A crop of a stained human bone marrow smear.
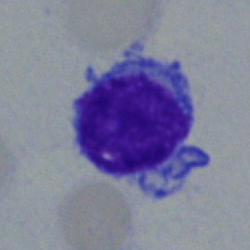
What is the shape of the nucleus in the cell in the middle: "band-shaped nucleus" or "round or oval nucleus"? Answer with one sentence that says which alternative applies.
There is a compact round or oval nucleus in this cell.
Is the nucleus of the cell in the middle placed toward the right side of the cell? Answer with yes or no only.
No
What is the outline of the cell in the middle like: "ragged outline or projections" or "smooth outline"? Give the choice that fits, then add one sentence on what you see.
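Ragged outline or projections. Irregular cytoplasmic projections stick out from the surface, with the largest looped one at the lower right.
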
